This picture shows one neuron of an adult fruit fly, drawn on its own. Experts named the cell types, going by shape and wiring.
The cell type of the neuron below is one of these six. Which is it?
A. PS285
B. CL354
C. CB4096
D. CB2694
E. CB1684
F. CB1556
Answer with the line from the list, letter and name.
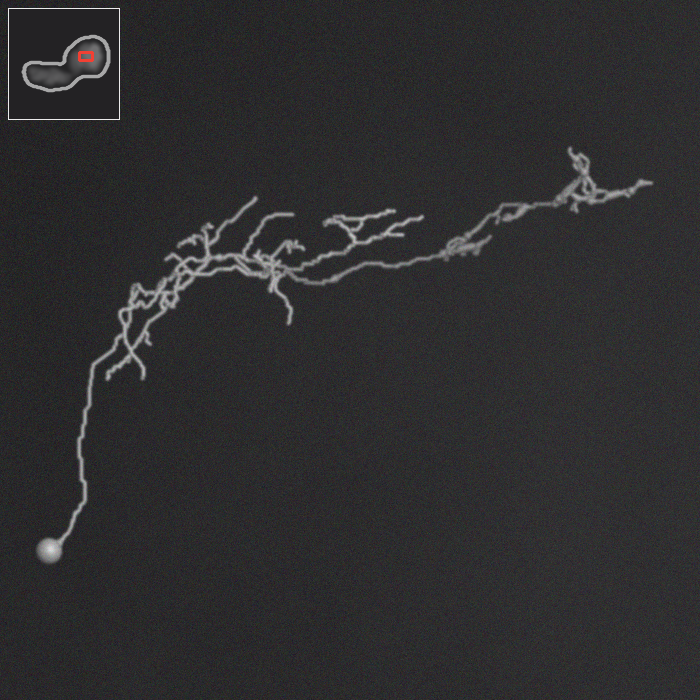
F. CB1556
